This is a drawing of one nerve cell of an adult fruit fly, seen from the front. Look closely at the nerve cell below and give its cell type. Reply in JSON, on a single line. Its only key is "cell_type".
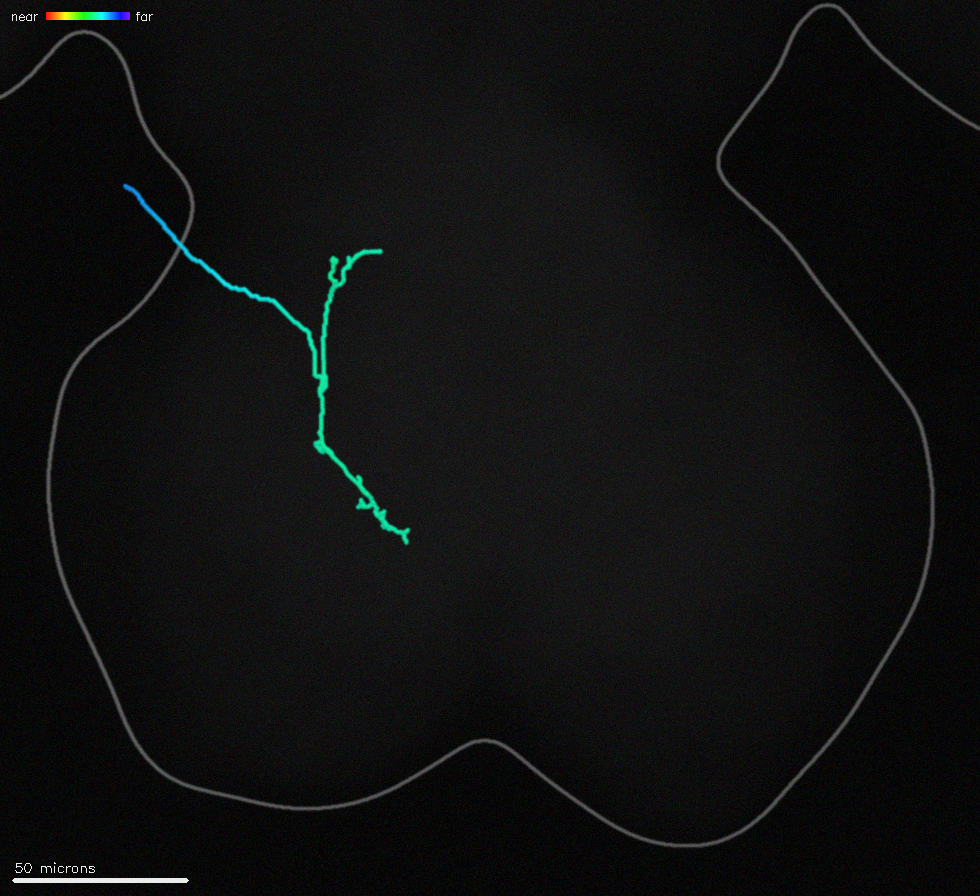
{"cell_type": "SNta03"}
